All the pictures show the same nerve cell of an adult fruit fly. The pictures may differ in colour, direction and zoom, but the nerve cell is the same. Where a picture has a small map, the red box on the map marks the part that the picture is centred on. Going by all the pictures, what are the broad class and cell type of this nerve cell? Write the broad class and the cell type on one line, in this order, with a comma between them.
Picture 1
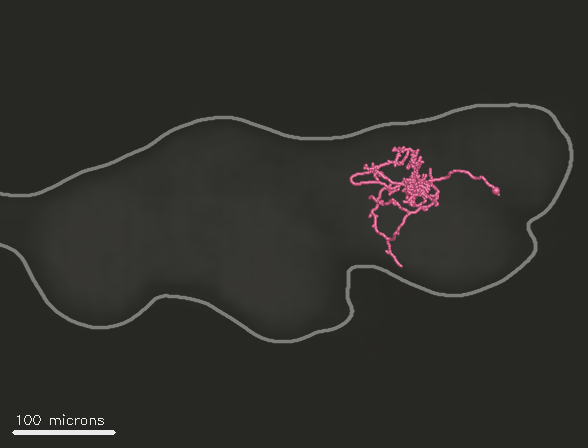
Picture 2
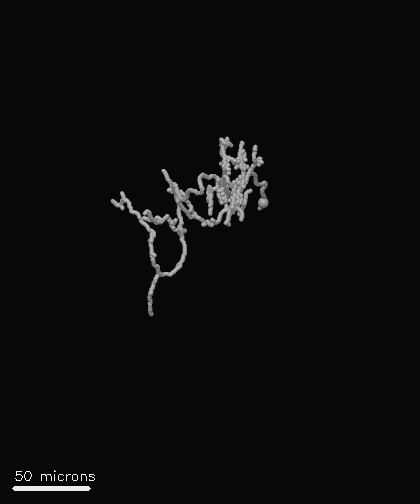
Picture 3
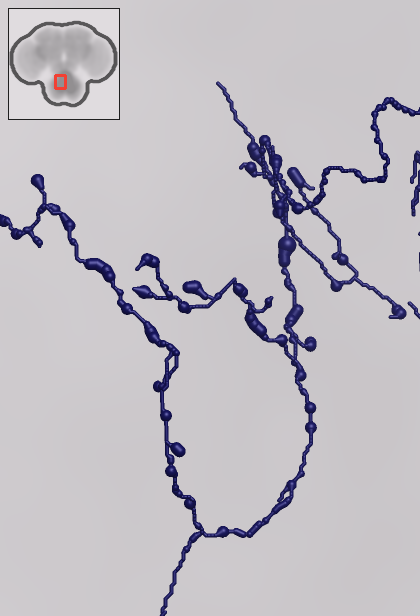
nerve-cord intrinsic neuron, INXXX383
